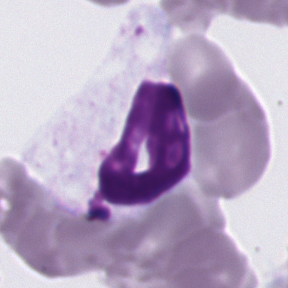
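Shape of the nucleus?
A closed ring with a clear hole in its middle, plus a small dark knob jutting from the lower-left end.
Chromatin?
Dense, stained dark purple.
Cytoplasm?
Very pale, almost colourless.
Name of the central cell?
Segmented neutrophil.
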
